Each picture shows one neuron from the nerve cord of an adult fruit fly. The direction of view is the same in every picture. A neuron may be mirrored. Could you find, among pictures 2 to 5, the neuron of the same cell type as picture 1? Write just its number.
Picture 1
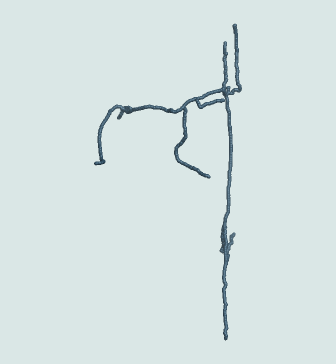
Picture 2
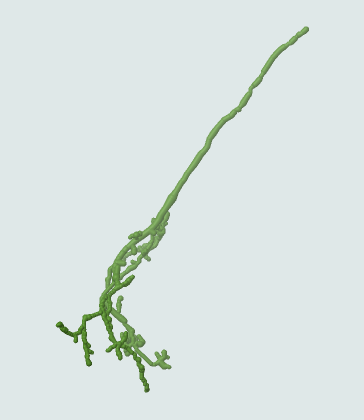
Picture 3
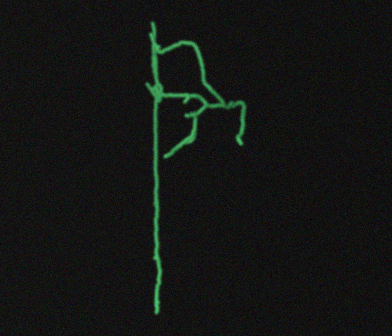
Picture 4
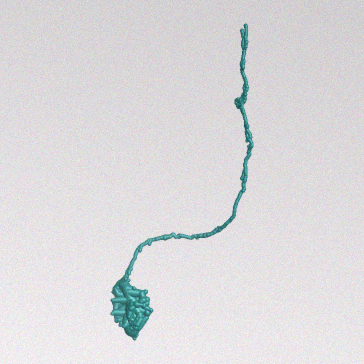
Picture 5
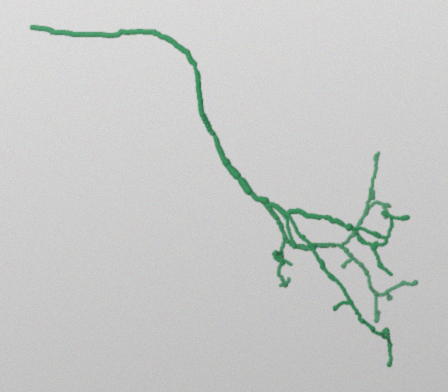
3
